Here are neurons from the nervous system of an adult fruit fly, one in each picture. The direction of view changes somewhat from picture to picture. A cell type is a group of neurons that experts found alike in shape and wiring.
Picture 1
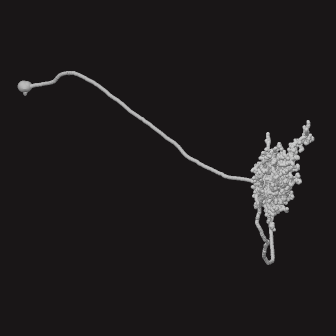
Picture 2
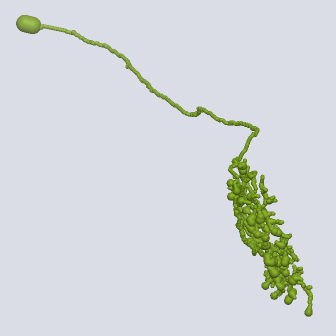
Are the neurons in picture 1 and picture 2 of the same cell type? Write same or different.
same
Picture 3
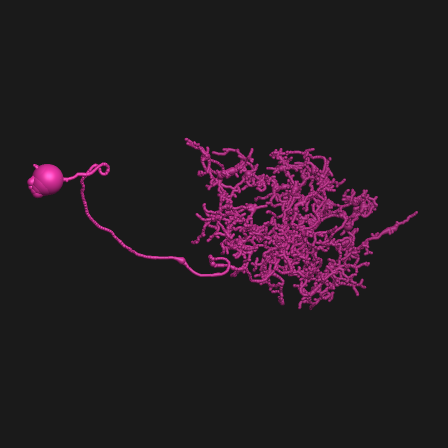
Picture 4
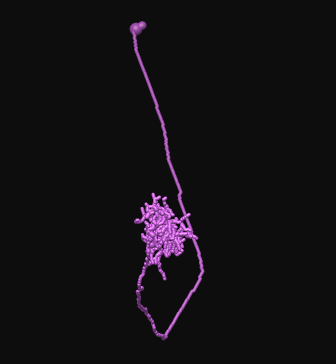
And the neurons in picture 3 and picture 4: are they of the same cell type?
different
